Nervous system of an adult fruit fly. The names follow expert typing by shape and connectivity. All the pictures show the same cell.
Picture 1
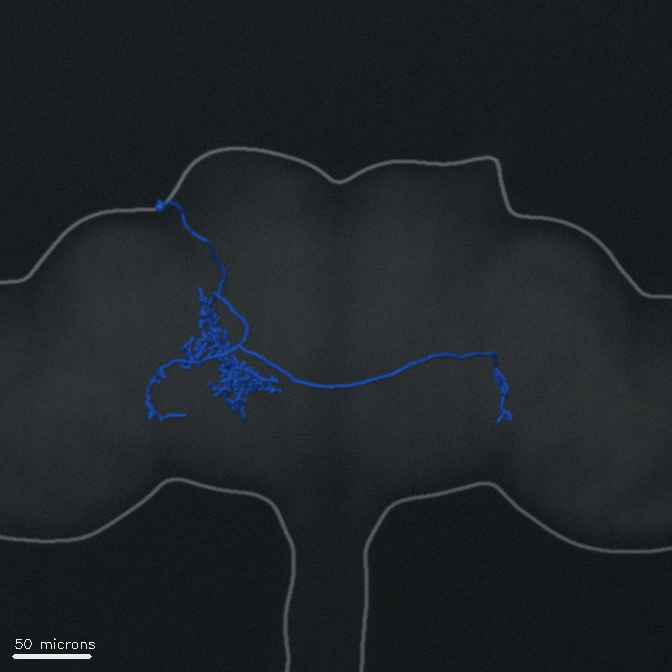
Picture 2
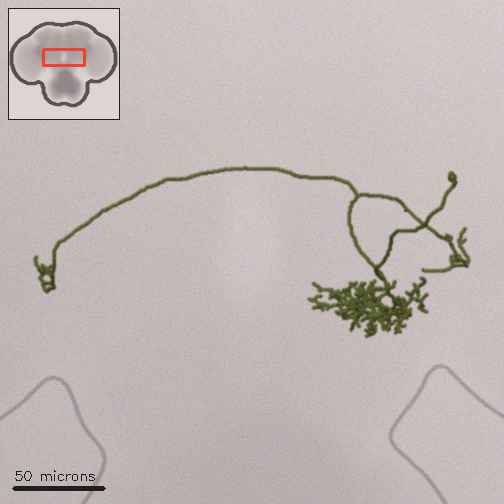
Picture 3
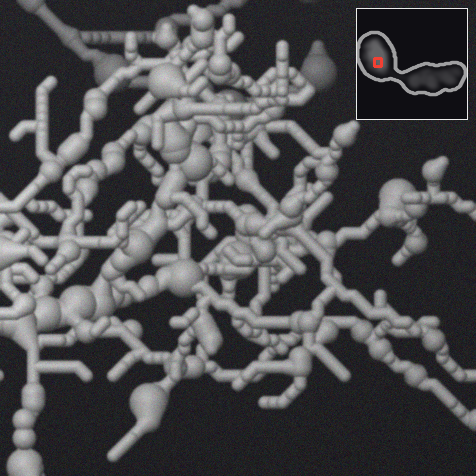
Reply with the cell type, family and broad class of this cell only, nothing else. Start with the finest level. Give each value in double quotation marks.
"CB3646", "hemilineage ALl1_ventral", "central-brain intrinsic neuron"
